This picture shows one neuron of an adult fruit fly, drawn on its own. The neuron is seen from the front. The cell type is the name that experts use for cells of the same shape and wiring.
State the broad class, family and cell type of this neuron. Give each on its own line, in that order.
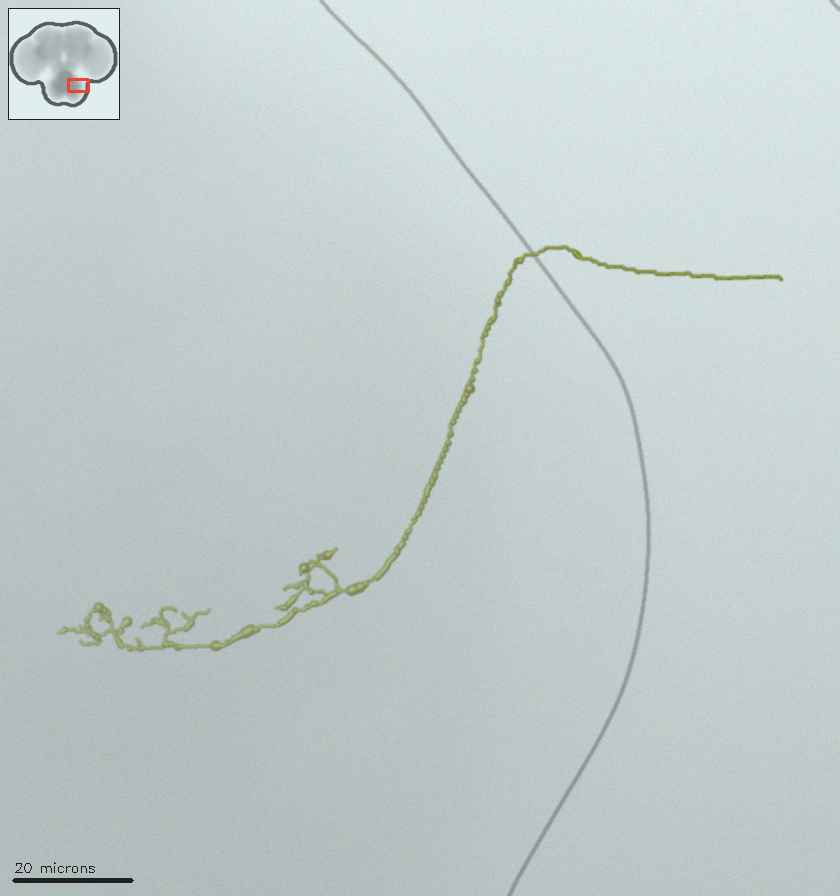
sensory neuron entering the nerve cord
class gustatory
WG3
